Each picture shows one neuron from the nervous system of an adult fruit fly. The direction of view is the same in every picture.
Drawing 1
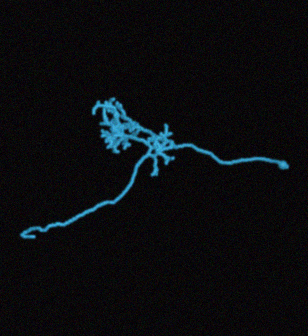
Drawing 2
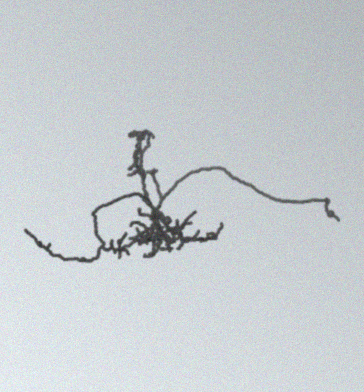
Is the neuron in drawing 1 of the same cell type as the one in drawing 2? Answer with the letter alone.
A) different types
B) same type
A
